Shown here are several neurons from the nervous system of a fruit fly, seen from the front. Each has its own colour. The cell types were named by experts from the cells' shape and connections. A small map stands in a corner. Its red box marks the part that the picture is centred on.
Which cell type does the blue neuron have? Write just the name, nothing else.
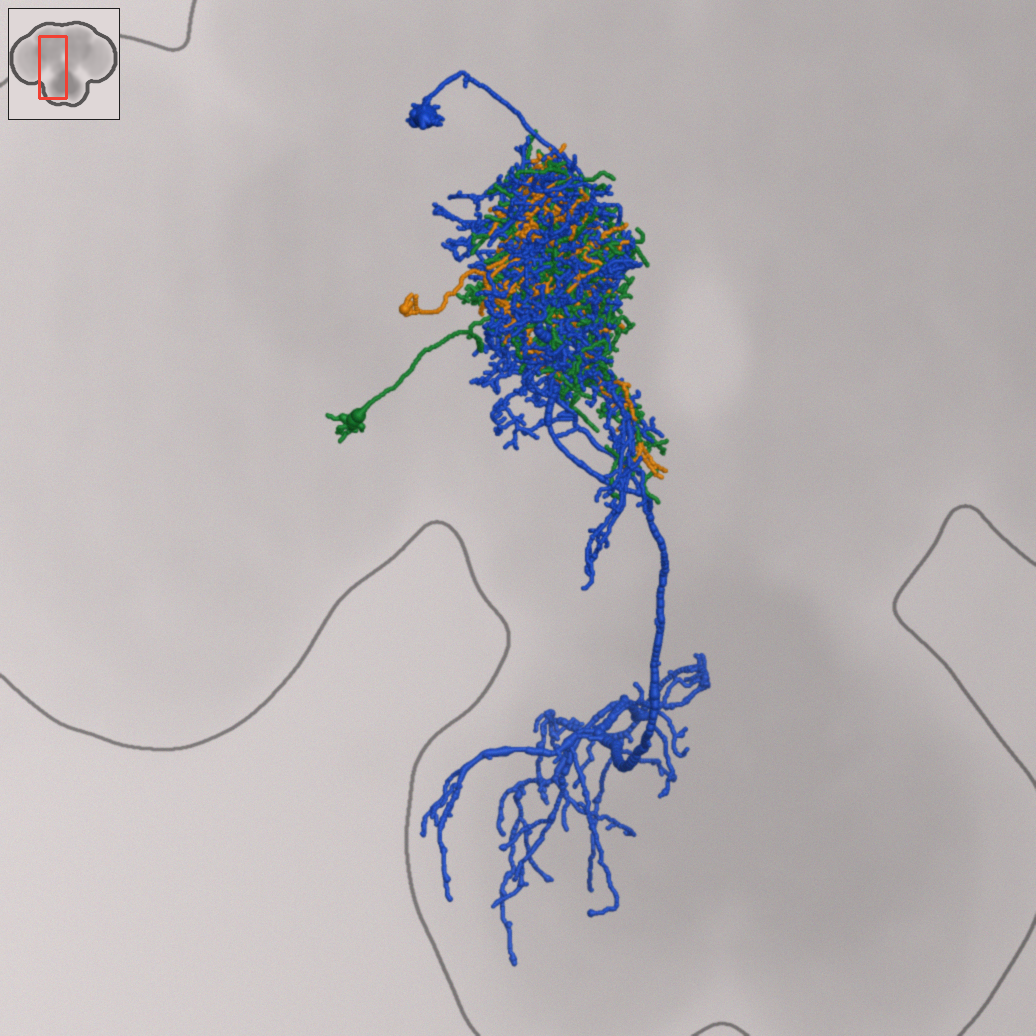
DNa02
